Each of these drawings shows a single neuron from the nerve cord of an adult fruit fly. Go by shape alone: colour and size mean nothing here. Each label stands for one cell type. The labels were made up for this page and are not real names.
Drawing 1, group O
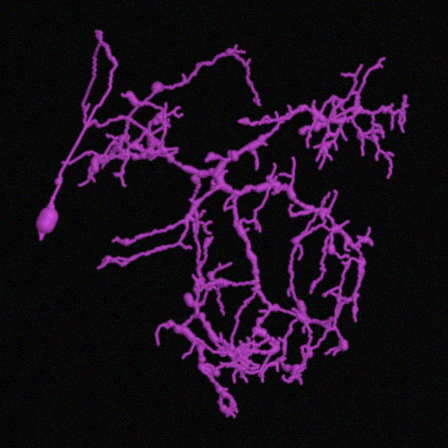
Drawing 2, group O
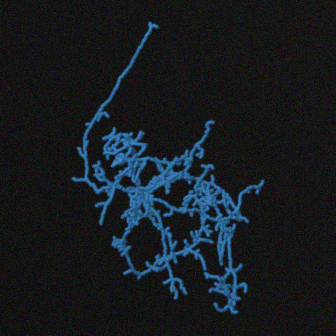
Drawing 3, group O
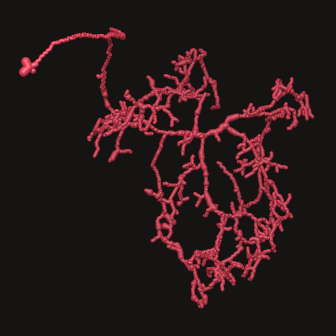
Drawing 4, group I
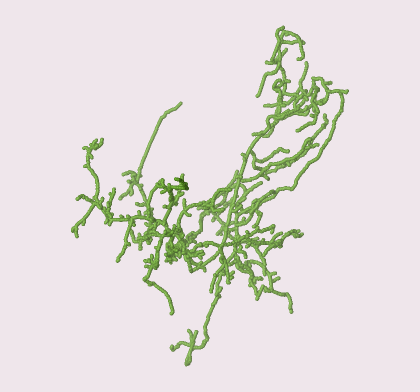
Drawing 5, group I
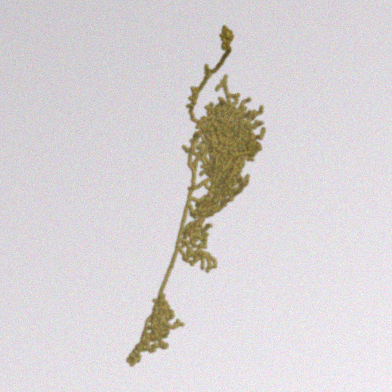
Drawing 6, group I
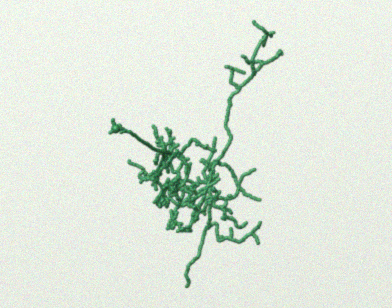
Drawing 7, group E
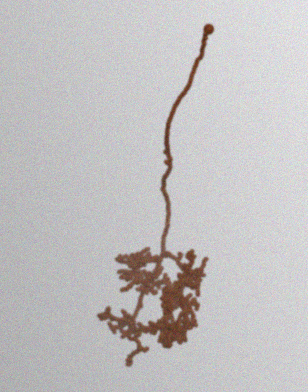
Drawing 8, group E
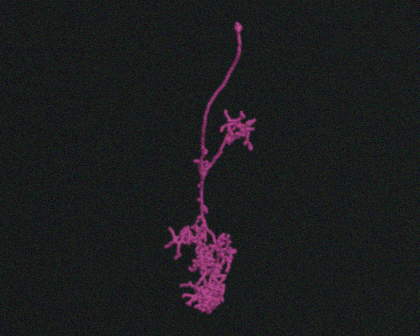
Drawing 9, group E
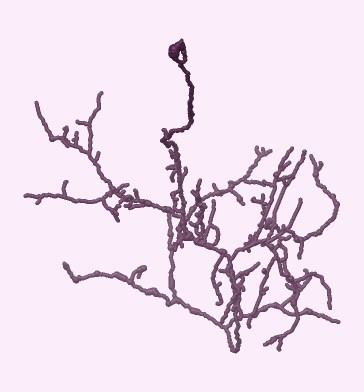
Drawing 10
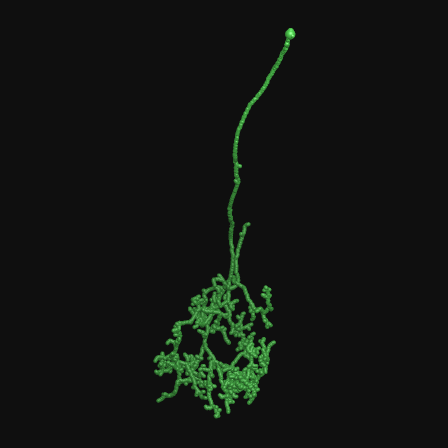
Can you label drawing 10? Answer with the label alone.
group E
